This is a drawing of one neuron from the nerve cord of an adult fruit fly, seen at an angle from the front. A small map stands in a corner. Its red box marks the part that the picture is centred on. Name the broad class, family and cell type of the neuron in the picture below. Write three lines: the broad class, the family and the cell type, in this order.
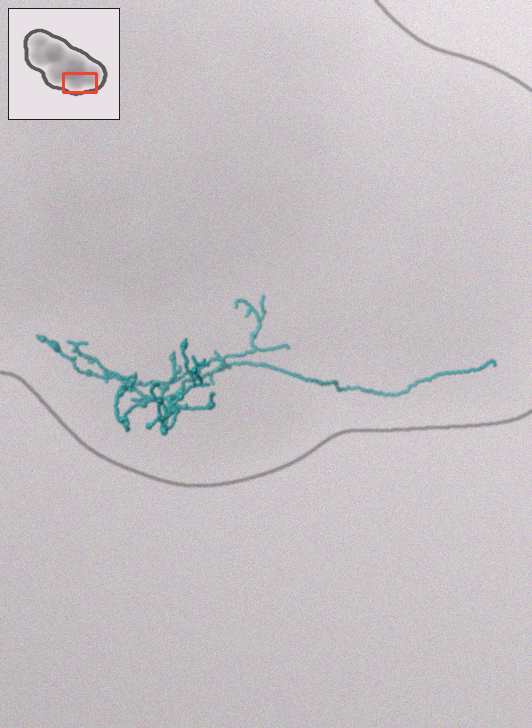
sensory neuron entering the nerve cord
class mechanosensory proprioceptive
SNpp50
